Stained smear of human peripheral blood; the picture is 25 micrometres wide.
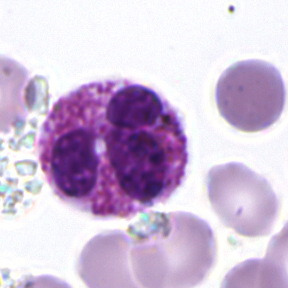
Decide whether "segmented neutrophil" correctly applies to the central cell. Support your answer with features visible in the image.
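Take the granules first: they are coarse and pack the cytoplasm.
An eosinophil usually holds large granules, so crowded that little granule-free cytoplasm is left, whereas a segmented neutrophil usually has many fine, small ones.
So granule size and crowding go with eosinophil, not with segmented neutrophil. Their colour here is reddish-purple. The chromatin is dark purple and condensed, with no nucleoli visible in the nucleus. Glittering colourless crystalline debris lies just left of the cell. Putting it together, segmented neutrophil does not fit; this is an eosinophil.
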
